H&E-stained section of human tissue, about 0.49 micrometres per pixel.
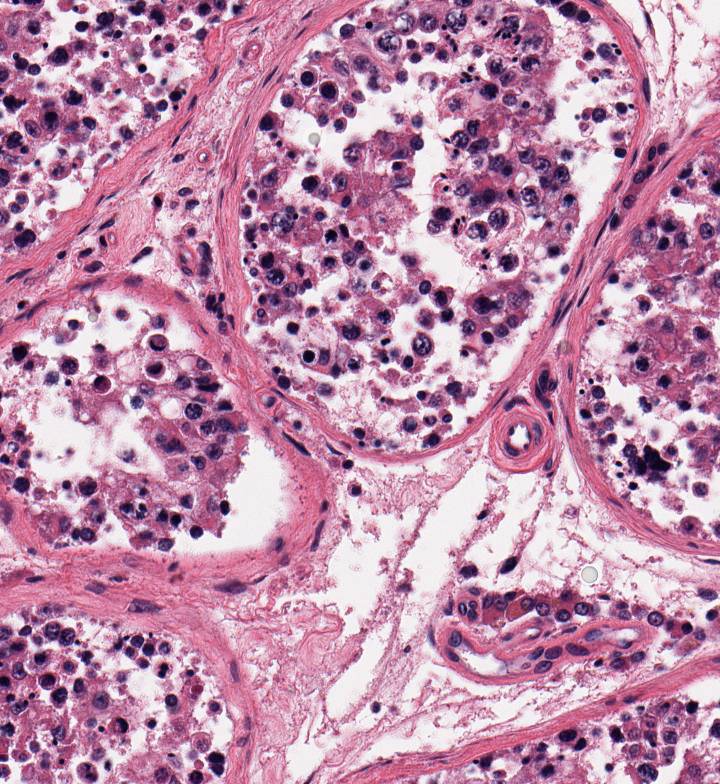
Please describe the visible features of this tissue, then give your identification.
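Walls: each tubule has a thick, pink, layered fibrous wall with flattened spindle-shaped nuclei. Contents: many cells with small, dense, very dark round nuclei. Between tubules: a small thick-walled arteriole with a round open lumen near the centre. This is testis.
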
